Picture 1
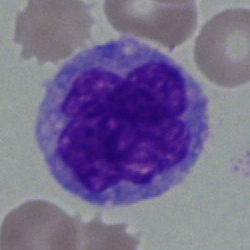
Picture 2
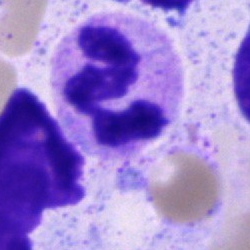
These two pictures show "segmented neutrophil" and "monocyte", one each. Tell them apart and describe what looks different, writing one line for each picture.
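In picture 1 we see a monocyte: The nucleus fills most of the cell, leaving a rim of cytoplasm on all sides.
In picture 2 we see a segmented neutrophil: The cytoplasm is plentiful and pale pinkish-lilac.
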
